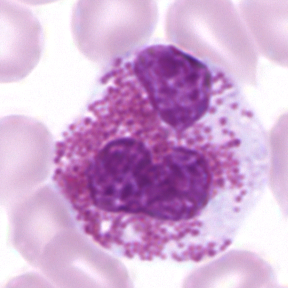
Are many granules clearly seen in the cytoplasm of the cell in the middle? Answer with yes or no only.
Yes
